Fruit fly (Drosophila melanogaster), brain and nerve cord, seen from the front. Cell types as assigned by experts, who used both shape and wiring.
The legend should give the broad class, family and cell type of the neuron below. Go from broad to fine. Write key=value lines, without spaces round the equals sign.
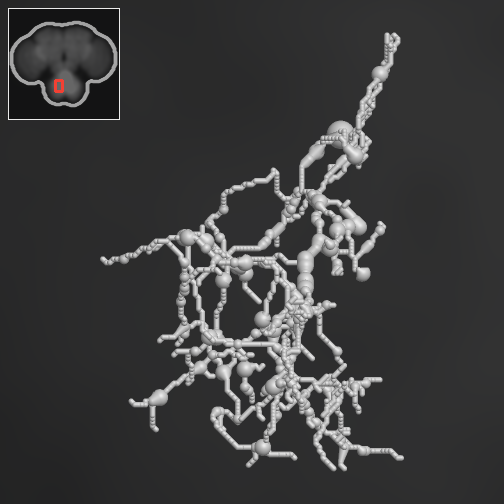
broad_class=nerve-cord intrinsic neuron
family=hemilineage 20A.22A
cell_type=IN20A.22A086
